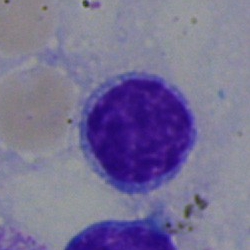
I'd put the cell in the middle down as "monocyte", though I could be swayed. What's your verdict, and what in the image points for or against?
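Outline: the cell is round and smooth, a feature that does not separate the two names. Nucleus: no nucleoli can be seen, which is noted without deciding between them. Cytoplasm: no granules are visible.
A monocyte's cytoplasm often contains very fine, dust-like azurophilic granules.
Their absence here tells somewhat against monocyte. The cell is a lymphocyte, and monocyte does not fit.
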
